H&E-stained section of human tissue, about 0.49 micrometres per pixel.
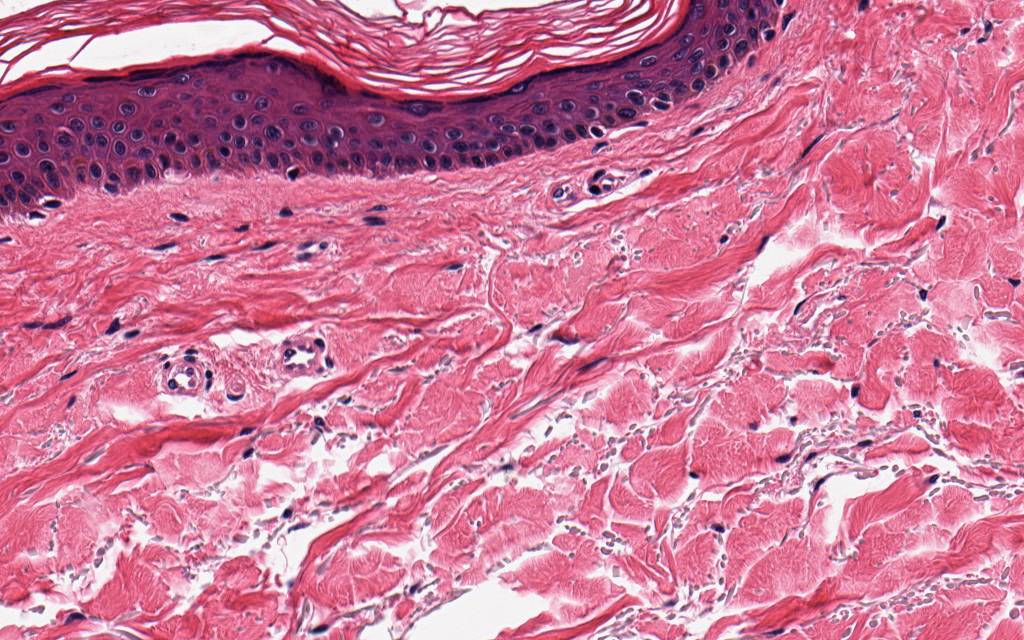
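Skin of the lower leg, H&E: I see stratified squamous epithelium, its lower border fairly flat and lacking rete ridges, covered by loose basket-weave anucleate keratin. The connective tissue holds thick eosinophilic collagen bundles running in many directions, with sparse, small, dark, spindle-shaped fibroblast nuclei.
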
